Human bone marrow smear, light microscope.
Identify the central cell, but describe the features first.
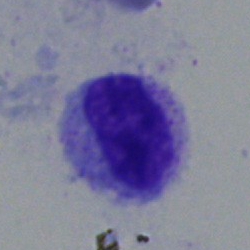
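The cell has a roughly oval outline with a fuzzy, slightly irregular border. Its nucleus lies off-centre, toward the right side. The chromatin stains dark purple and appears patchy rather than smooth. The cytoplasm forms a pale blue-lilac rim, widest on the left side. This cell is a metamyelocyte.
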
